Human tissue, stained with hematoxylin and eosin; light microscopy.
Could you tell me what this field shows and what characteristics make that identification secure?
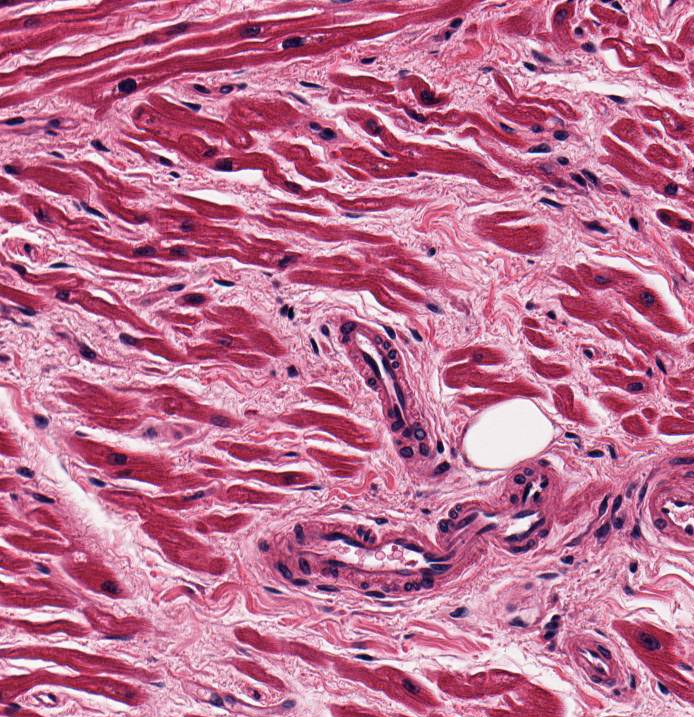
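What you're looking at is myocardium. Notice that short bundles of elongated, eosinophilic muscle cells run in several different directions across the field.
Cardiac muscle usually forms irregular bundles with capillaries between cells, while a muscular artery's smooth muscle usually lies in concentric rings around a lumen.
Small blood vessels with plump nuclei in their walls cluster in the centre and lower centre, and the lower one holds a few red blood cells.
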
